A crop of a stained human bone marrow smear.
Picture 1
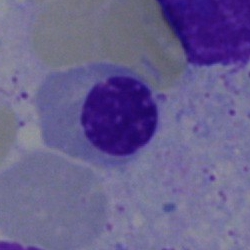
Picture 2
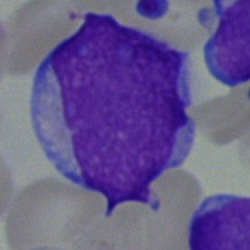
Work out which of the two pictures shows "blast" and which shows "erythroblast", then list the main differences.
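In picture 1 is an erythroblast; picture 2 holds a blast. Neither cell shows granules in its cytoplasm. The erythroblast's cytoplasm is pale grey-blue, and its nucleus sits toward the right, with more cytoplasm on the left. No nucleolus is visible in that nucleus, and the cell surface bears no projections.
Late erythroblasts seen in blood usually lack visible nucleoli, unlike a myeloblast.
The blast's chromatin is finely stippled and evenly spread, without coarse clumps.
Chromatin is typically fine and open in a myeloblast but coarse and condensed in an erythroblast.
The lower edge of the blast narrows to a small pointed tip, and pale red cells press against that edge.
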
